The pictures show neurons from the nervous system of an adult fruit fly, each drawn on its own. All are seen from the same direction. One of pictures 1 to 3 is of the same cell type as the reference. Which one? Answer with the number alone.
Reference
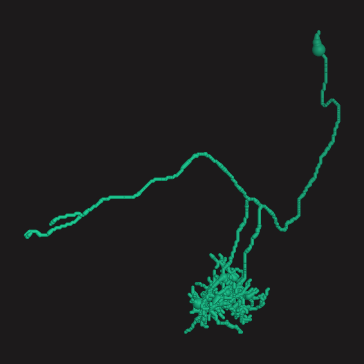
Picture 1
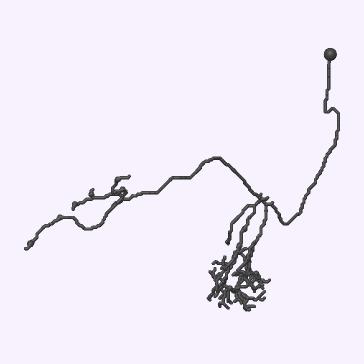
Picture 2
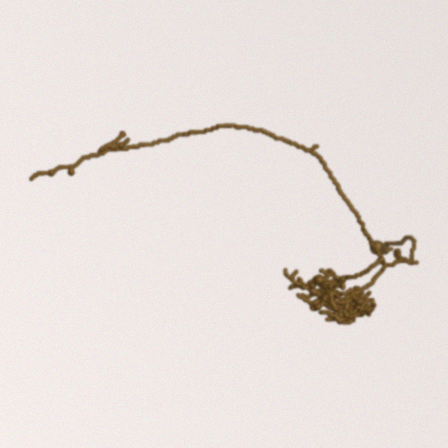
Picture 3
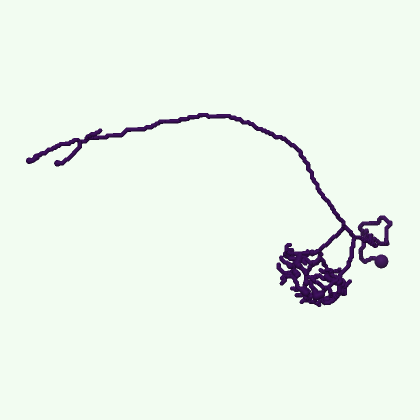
2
